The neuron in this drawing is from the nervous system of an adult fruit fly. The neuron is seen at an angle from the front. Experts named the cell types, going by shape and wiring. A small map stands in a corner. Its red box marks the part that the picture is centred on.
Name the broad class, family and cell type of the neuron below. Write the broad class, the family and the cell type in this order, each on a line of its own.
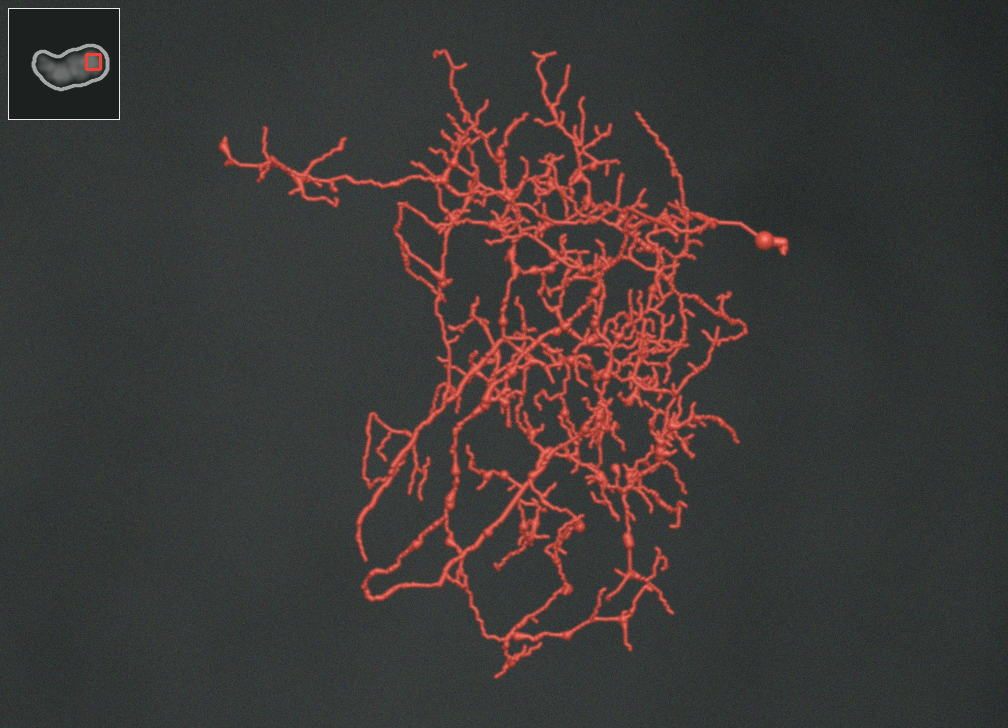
visual projection neuron
hemilineage SLPav1_medial
LoVP14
